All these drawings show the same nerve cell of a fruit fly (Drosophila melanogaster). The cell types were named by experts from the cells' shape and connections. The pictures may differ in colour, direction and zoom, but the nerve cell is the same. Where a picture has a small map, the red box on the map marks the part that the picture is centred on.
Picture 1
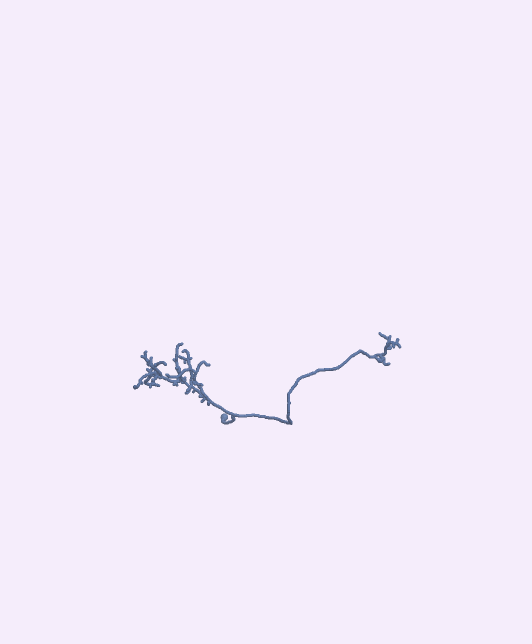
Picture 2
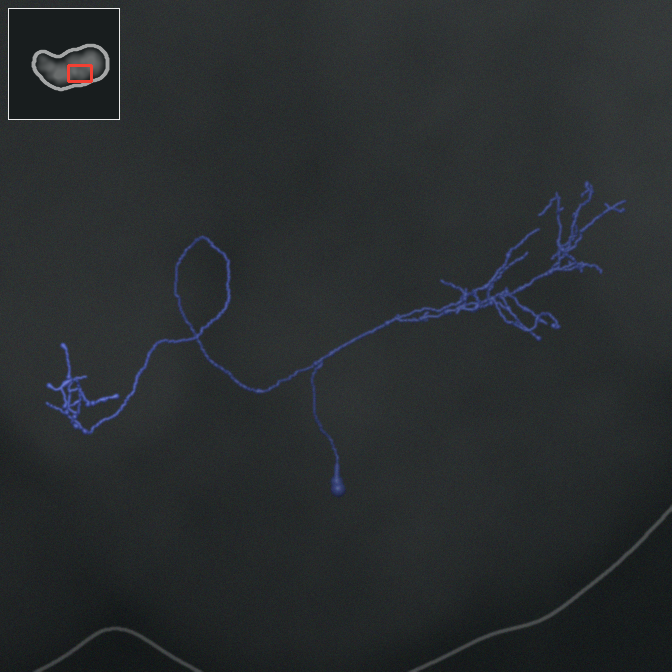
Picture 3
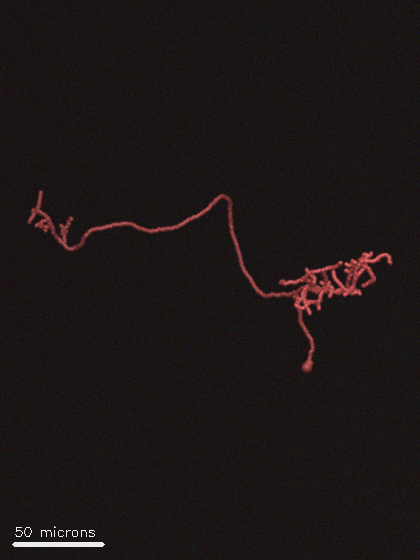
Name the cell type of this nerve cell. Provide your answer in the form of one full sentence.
Included in the cell type CB1023 is this nerve cell.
